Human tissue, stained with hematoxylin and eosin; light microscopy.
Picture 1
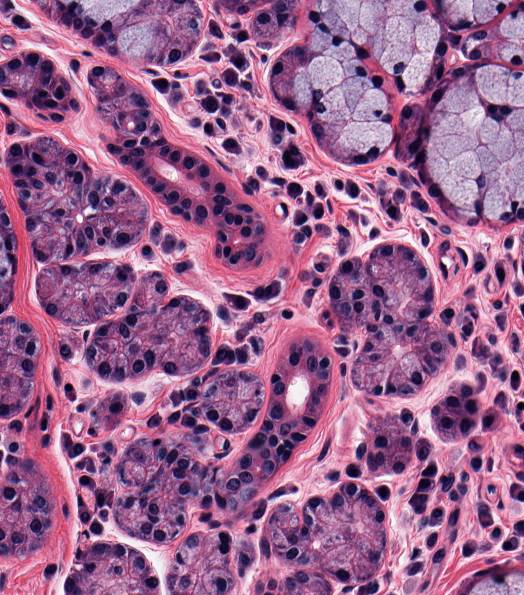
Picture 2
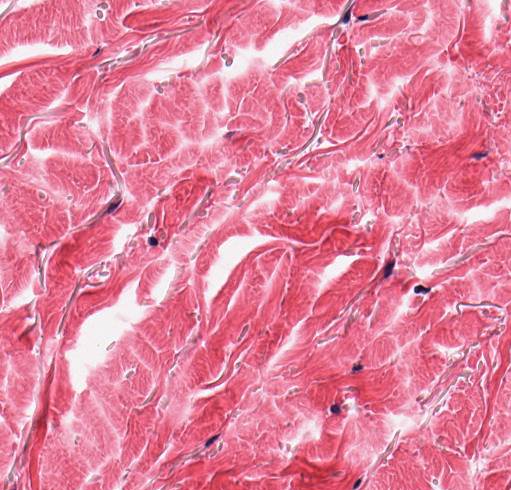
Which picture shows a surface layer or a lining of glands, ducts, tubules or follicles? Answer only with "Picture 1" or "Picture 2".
Picture 1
